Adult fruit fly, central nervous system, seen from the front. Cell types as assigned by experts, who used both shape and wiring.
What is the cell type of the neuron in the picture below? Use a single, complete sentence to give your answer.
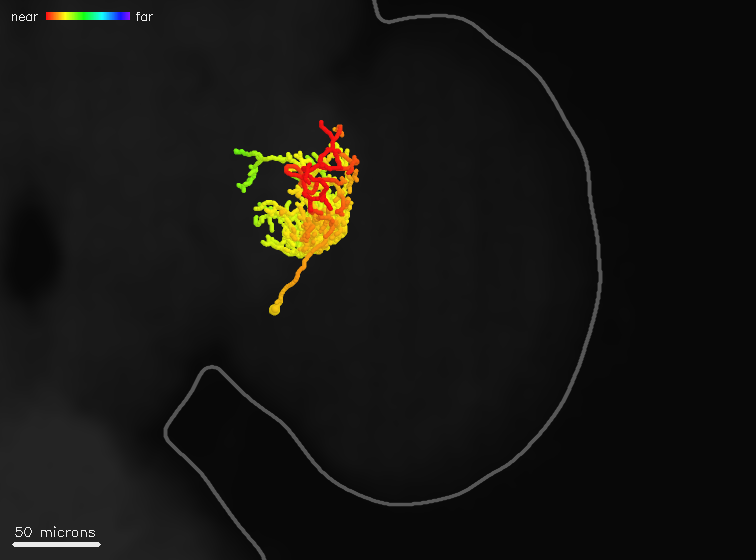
The cell type of this neuron is PVLP072.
